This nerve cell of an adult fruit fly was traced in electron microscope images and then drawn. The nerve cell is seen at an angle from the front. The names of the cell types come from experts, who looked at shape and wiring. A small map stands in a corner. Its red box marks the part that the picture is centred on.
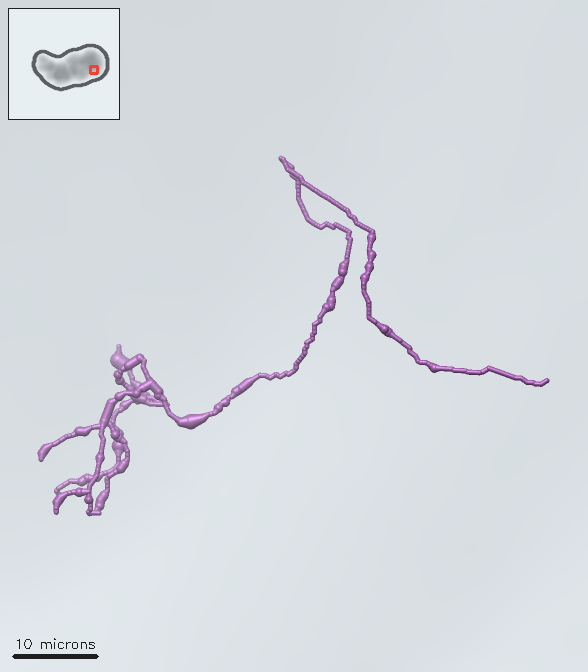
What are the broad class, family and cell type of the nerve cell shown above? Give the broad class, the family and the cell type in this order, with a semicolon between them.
sensory neuron entering the brain; class olfactory; ORN_VL1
